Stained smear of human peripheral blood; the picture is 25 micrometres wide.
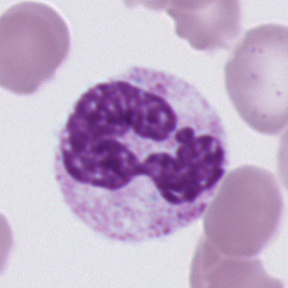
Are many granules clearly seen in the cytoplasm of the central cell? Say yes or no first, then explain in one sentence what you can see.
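Yes. Fine pink-violet granules are scattered throughout the cytoplasm.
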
